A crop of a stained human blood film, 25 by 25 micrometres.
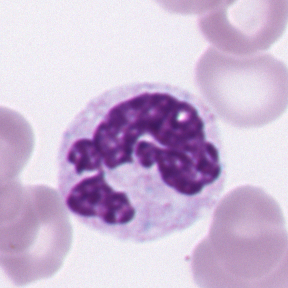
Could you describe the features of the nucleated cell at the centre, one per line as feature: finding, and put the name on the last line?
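Size: roughly 14 micrometres across, by my reckoning
Lobes: several, with one at the lower left looking separate
Chromatin: coarse clumps, dark purple
Cytoplasm: pale pinkish-lilac
Granules: only fine, faint ones; no coarse orange or dark granules that I can find
Conclusion: segmented neutrophil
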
